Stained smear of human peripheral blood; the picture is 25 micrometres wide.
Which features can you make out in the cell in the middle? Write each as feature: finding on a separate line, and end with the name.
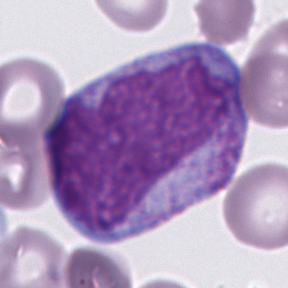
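Outline: angular, several fairly straight sides
Chromatin: fine and net-like, not clumped into dark blocks
Nucleus: fills about 70% of the cell's area
Cytoplasm: widest band along the lower right side
Vacuoles: none clearly seen
Name: promyelocyte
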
